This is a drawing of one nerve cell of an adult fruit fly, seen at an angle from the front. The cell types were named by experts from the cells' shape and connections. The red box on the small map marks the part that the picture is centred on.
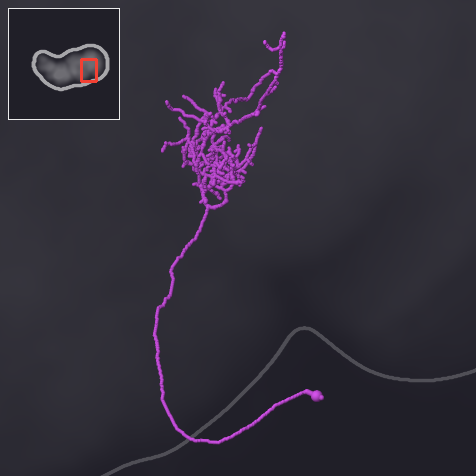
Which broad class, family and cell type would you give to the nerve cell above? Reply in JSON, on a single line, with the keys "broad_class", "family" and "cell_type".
{"broad_class": "central-brain intrinsic neuron", "family": "hemilineage MD3", "cell_type": "CB1145"}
